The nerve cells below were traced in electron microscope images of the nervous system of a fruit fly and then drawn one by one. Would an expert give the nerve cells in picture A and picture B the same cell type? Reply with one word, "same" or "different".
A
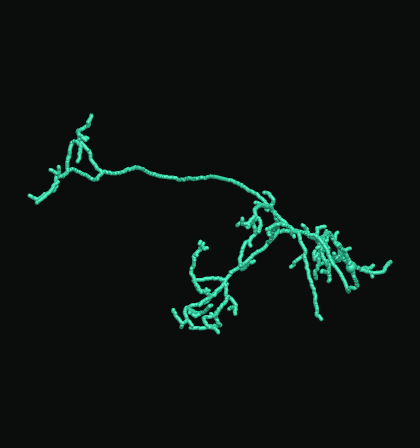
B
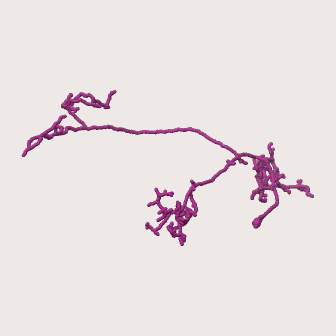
different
